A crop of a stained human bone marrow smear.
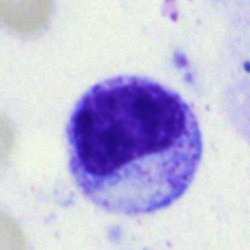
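Myelocyte at the centre of a stained human bone marrow smear. The off-centre nucleus fills the upper-left part of the cell and has a concave lower border, giving it a bean shape. Fine reddish-purple granules are scattered through the pale bluish-grey cytoplasm.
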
